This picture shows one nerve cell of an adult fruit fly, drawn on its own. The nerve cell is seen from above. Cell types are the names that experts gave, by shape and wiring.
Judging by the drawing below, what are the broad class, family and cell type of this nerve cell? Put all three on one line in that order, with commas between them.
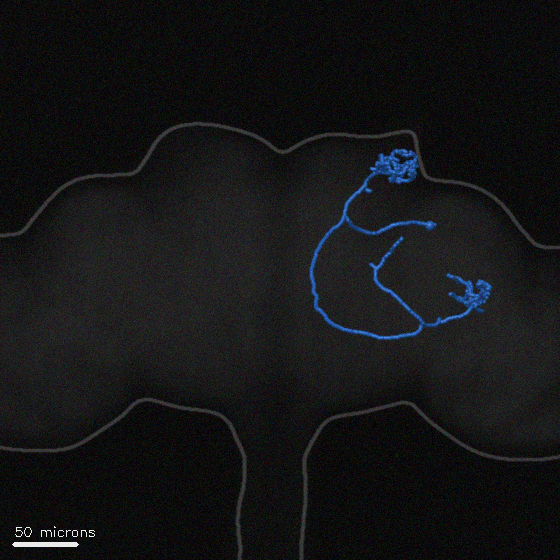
central-brain intrinsic neuron, hemilineage ALlv1, M_lvPNm45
